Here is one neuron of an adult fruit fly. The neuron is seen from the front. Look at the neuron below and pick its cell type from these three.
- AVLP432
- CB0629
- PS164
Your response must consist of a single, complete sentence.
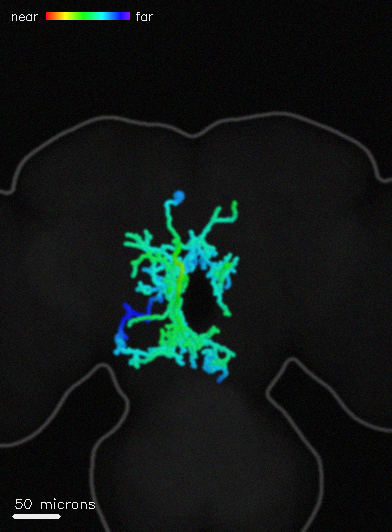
Included in the cell type PS164 is this neuron.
